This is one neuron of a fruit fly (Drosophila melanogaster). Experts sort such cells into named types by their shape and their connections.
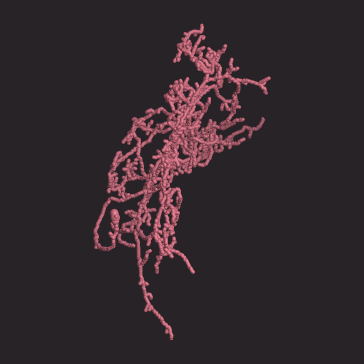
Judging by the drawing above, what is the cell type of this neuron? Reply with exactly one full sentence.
Among cell types, the one for this neuron is GNG135.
